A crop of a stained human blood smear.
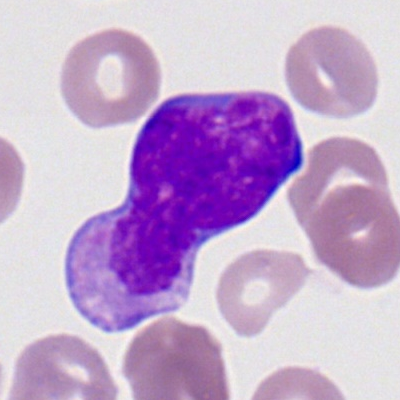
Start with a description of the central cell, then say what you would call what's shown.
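Looking at the central cell, I see it is elongated and pinched in at its middle. The nucleus is irregular and elongated too, following that pinched shape. Most of the cytoplasm sits at the lower-left end, and I find no coarse dark granules in it. So I would call this a myeloblast.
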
